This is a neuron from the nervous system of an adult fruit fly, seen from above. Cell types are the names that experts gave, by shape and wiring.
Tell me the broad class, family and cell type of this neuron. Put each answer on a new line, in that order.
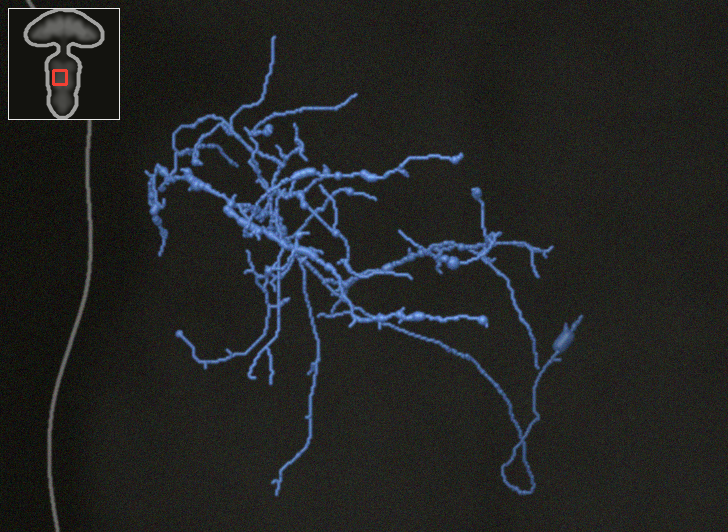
nerve-cord intrinsic neuron
hemilineage 06B
IN06B066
